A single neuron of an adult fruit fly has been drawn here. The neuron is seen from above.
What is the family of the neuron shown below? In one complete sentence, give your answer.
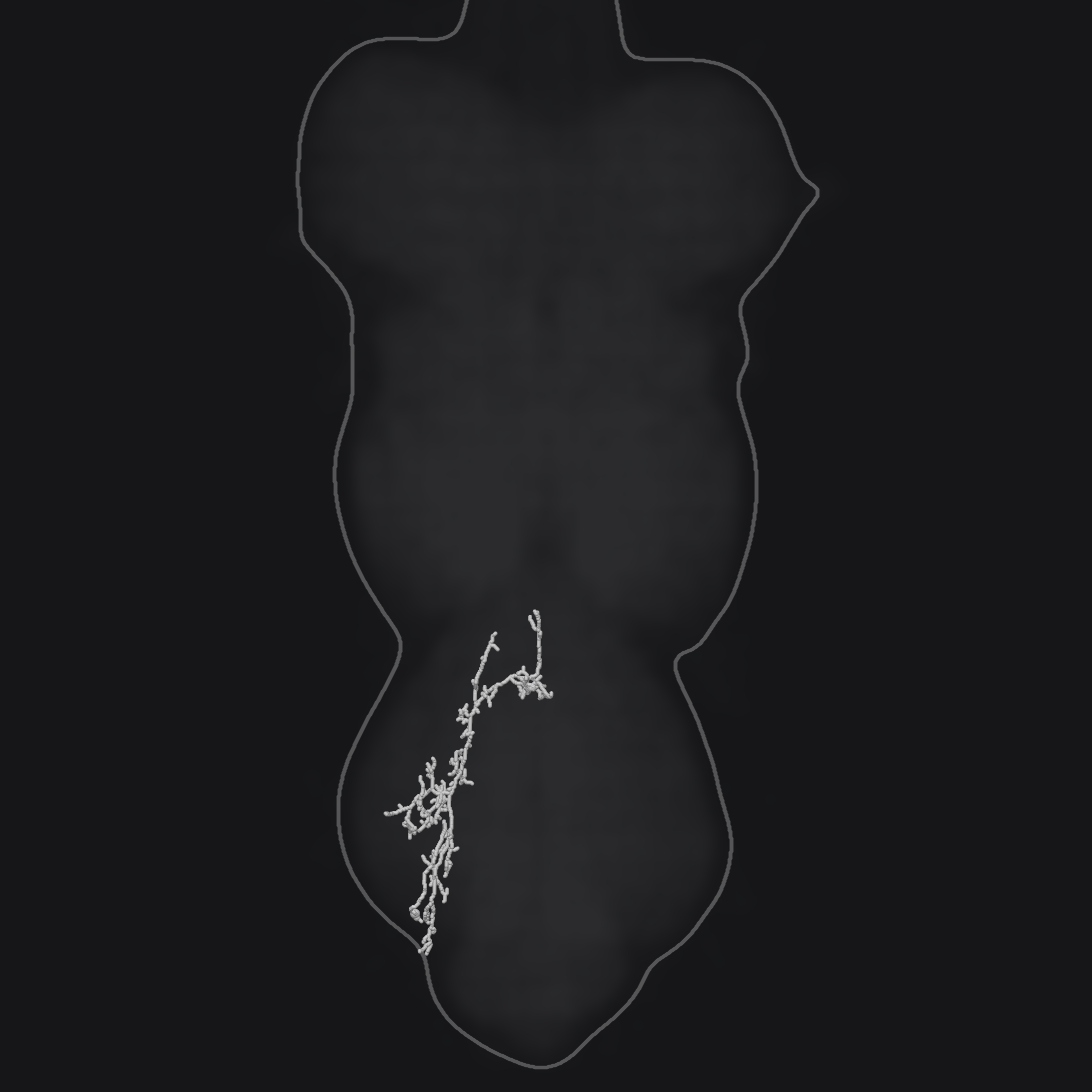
The neuron is counted in family hemilineage 19A.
